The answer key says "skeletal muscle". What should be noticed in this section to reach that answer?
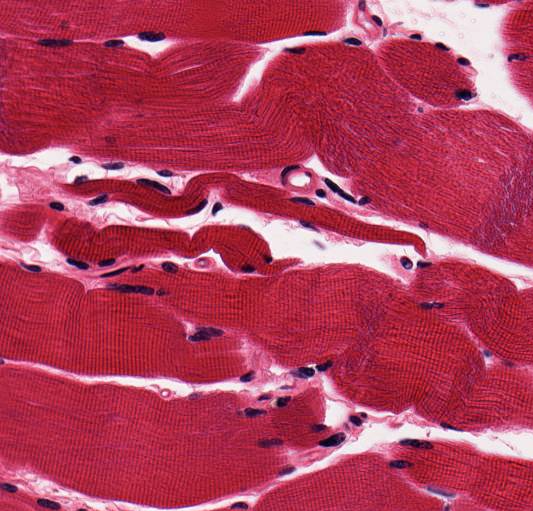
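The long fibres here, cut lengthwise, run roughly left to right across the whole field.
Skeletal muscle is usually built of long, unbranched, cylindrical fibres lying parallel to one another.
Fine transverse cross-striations show along the fibres throughout.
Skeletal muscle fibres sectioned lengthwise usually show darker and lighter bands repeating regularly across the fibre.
The nuclei are dark, flattened and drawn out along the fibre axis, and they sit at the fibre edges just beneath the surface rather than in the centre.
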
